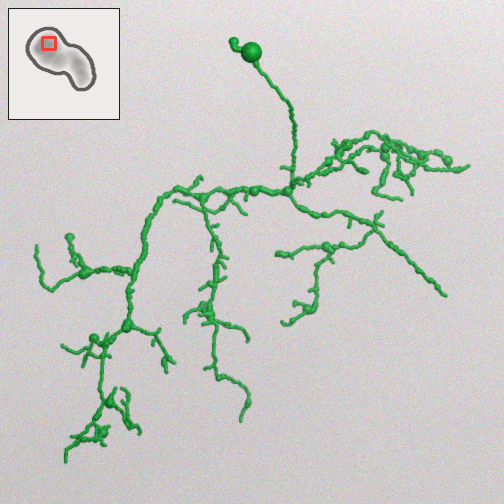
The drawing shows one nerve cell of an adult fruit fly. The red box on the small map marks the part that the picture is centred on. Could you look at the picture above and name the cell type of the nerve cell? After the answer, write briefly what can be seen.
It is of cell type VES093_c. It is a central-brain intrinsic neuron. The cell body is at the top of the picture. Dozens of branch ends can be seen.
